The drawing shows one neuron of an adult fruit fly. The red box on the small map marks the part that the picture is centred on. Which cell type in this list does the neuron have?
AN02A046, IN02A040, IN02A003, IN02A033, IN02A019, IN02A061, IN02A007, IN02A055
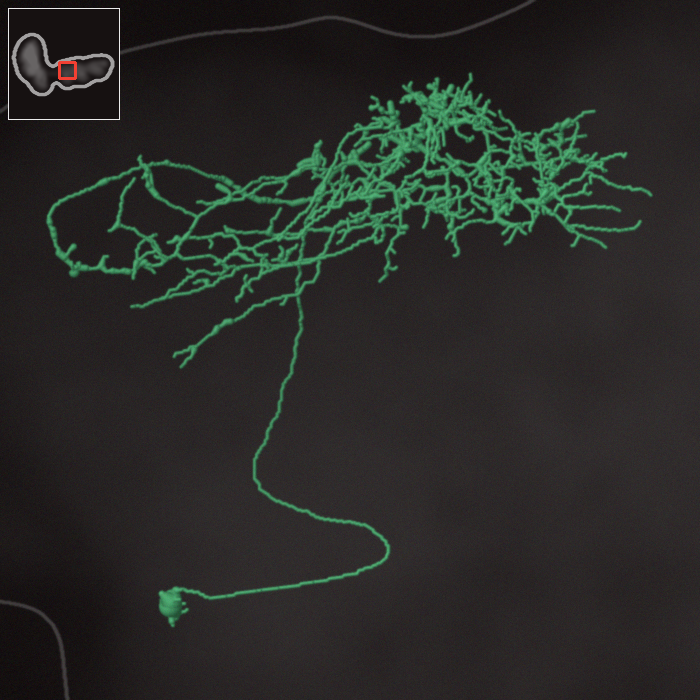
IN02A019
